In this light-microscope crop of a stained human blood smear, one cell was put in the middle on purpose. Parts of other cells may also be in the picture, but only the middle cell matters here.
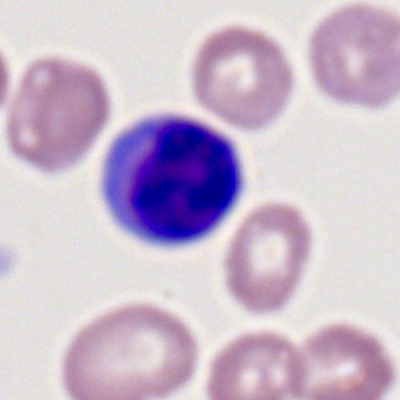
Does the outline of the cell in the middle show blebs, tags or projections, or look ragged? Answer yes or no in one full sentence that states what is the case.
No, it is a smooth edge, not a rough one, that bounds the cell.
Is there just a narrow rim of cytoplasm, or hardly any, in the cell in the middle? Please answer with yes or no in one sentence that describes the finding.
Yes, the cytoplasm forms only a narrow rim around its nucleus.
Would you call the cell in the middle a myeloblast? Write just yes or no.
no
